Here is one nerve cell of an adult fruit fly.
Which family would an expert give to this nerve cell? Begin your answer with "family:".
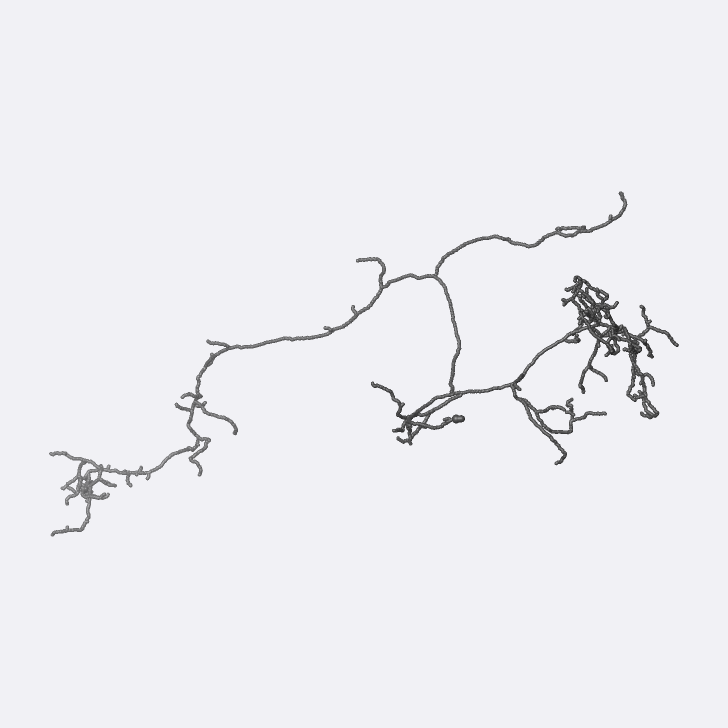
family: hemilineage 08B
